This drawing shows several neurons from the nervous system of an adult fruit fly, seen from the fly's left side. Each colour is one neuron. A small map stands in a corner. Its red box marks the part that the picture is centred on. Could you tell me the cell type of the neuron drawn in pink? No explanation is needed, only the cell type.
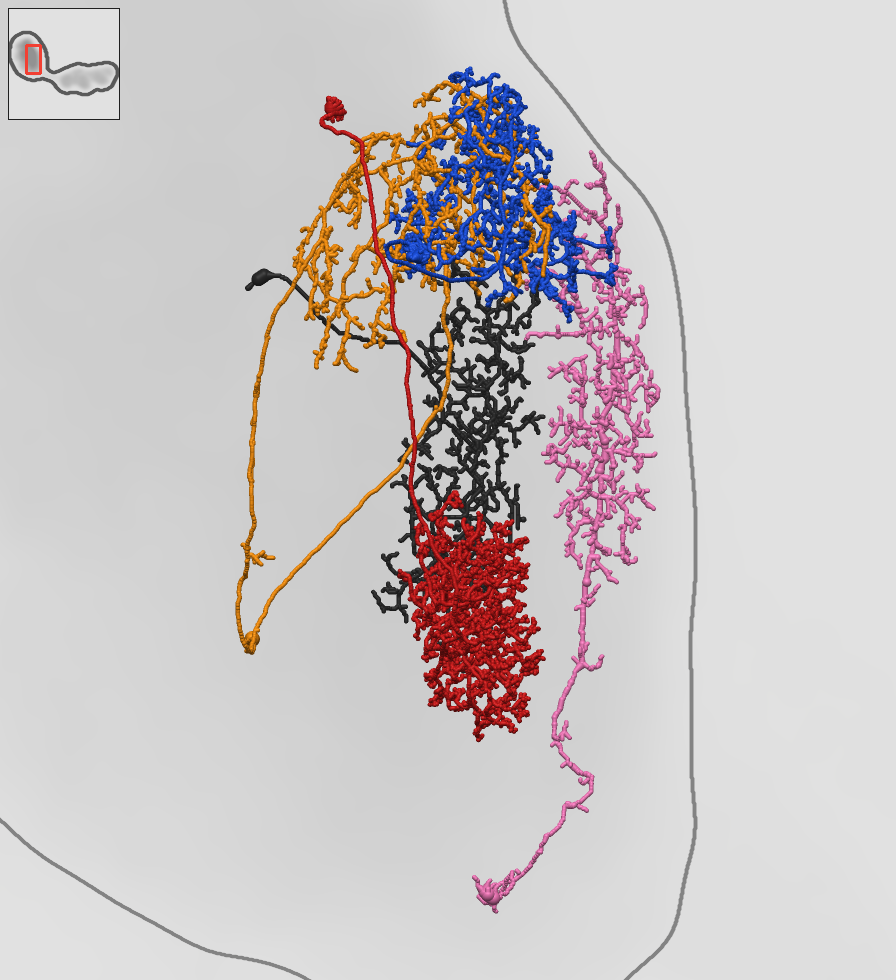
Pm9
